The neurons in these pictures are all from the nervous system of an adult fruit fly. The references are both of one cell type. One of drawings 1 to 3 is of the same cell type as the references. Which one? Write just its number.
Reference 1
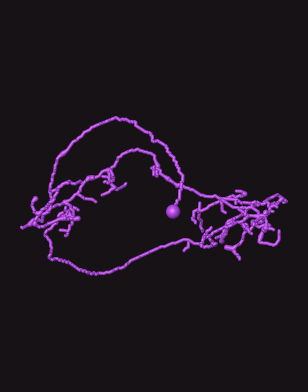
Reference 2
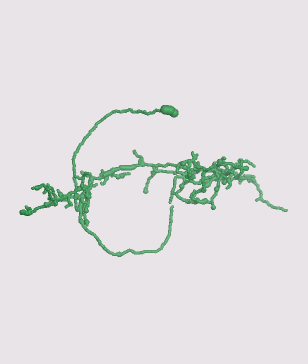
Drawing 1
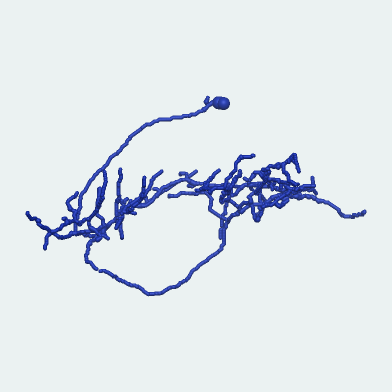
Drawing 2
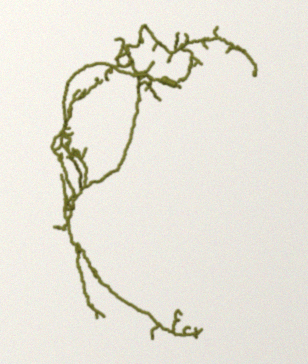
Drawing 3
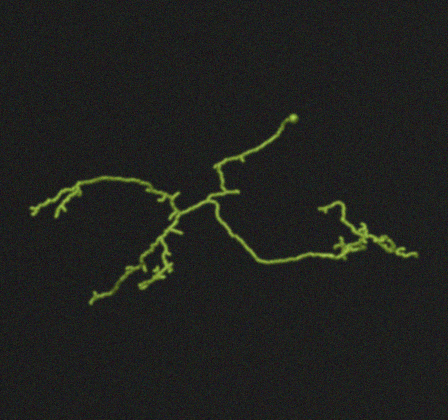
1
